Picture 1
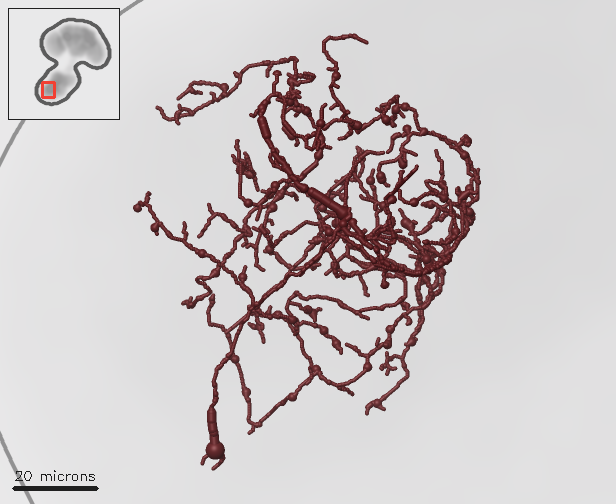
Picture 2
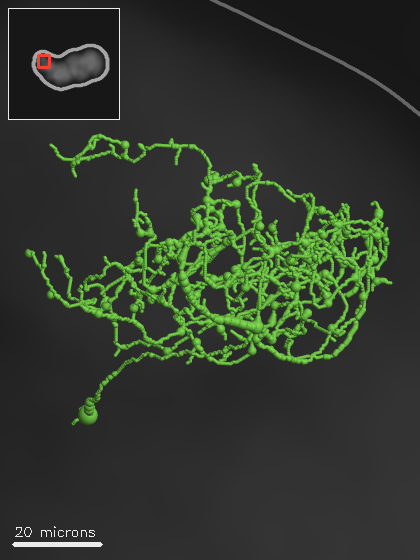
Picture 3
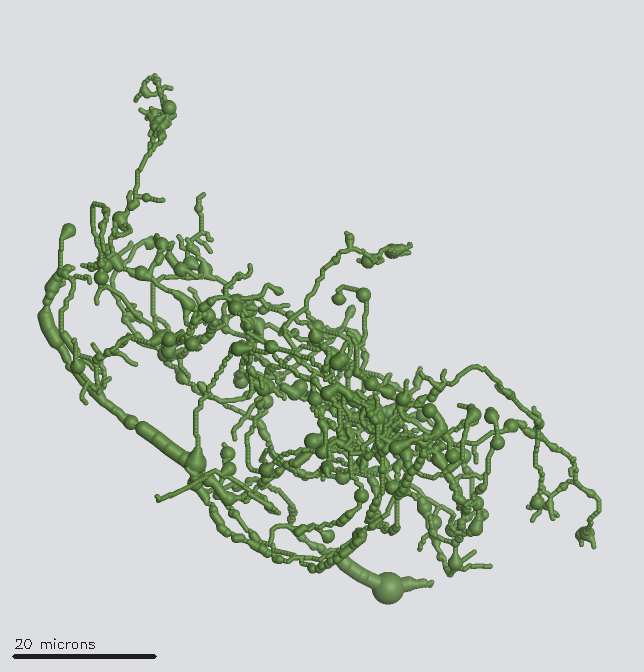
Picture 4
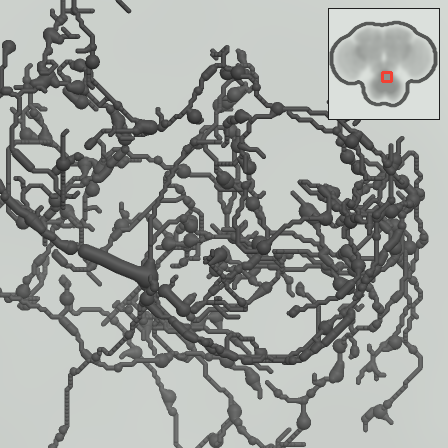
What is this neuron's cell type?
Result: IN00A033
